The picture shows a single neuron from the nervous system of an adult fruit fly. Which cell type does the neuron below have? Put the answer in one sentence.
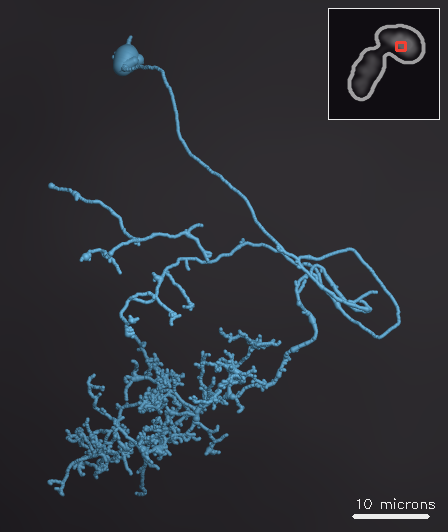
The cell type is Li21.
